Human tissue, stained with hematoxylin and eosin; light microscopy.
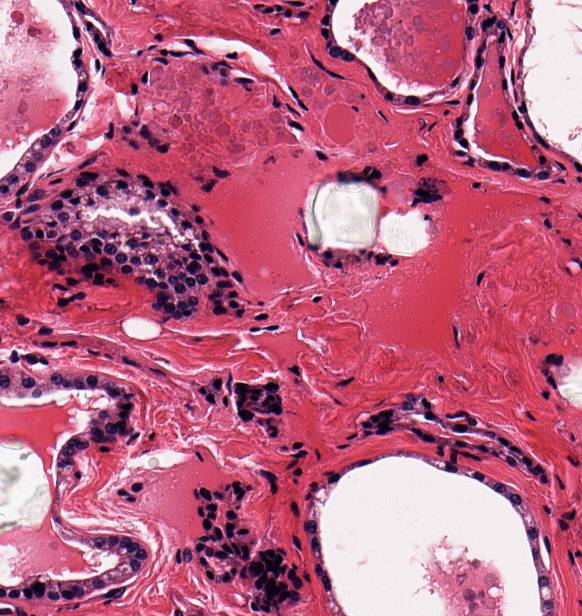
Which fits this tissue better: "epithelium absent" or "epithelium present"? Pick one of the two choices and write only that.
Epithelium present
